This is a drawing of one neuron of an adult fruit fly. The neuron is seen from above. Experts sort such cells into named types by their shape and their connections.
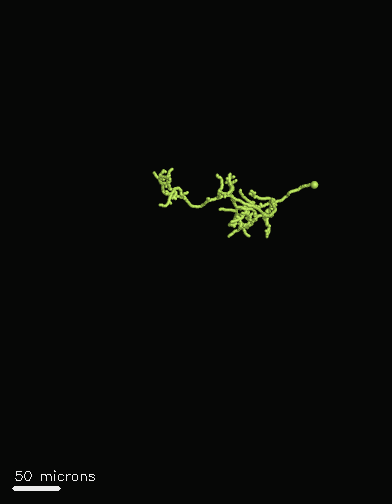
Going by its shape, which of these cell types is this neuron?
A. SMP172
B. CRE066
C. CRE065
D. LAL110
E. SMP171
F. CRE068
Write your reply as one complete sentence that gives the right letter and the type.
The cell type of the neuron is given by option D, LAL110.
